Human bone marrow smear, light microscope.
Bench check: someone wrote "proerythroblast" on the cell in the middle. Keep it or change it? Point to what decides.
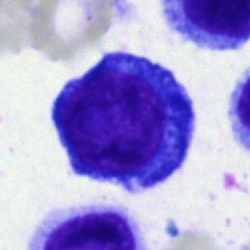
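Two features decide here: the cytoplasm is a deep, intense blue, and the chromatin is finely stippled and fairly even, without large dark clumps. The name proerythroblast therefore fits, and these same two features weigh against erythroblast.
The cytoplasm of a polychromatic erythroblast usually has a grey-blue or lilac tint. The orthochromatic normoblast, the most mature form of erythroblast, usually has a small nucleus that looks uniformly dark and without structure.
The remaining features are simply seen: the outline is roughly round with a slightly bumpy, uneven edge, and the cytoplasm forms a narrow rim that is widest on the right side. No distinct granules are seen in the cytoplasm. The cell touches no neighbouring cell, and parts of other cells lie at the edges of the picture.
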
